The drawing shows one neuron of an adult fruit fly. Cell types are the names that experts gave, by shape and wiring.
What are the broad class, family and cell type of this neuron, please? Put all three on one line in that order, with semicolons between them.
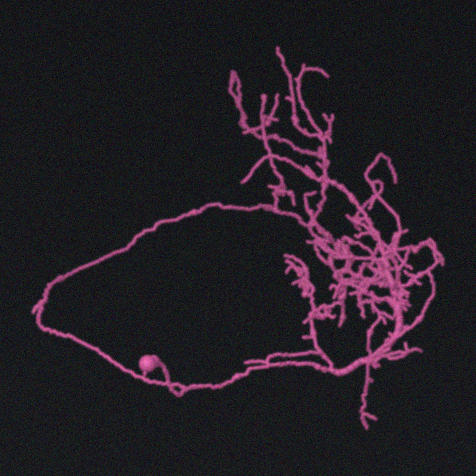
central-brain intrinsic neuron; hemilineage SLPav1_medial; PLP067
